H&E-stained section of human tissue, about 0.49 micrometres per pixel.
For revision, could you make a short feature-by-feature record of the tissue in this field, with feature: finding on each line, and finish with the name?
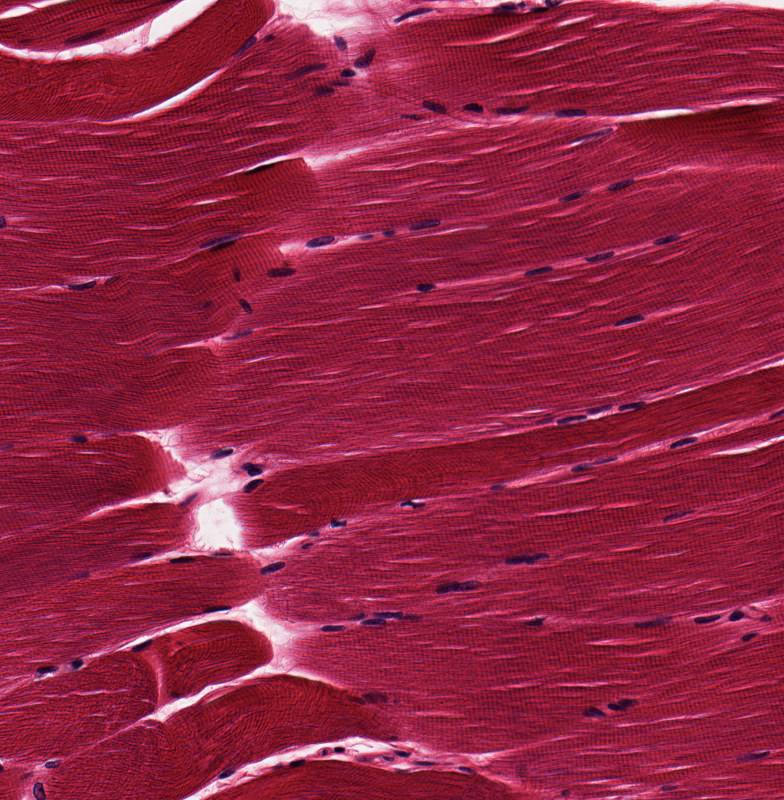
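Striations: fine transverse cross-striations along the fibres
Nuclear position: at the fibre edges, not central
Nuclear shape: dark purple, elongated, flattened in line with the fibres
Cytoplasm: even, deep red-pink
Name: skeletal muscle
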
